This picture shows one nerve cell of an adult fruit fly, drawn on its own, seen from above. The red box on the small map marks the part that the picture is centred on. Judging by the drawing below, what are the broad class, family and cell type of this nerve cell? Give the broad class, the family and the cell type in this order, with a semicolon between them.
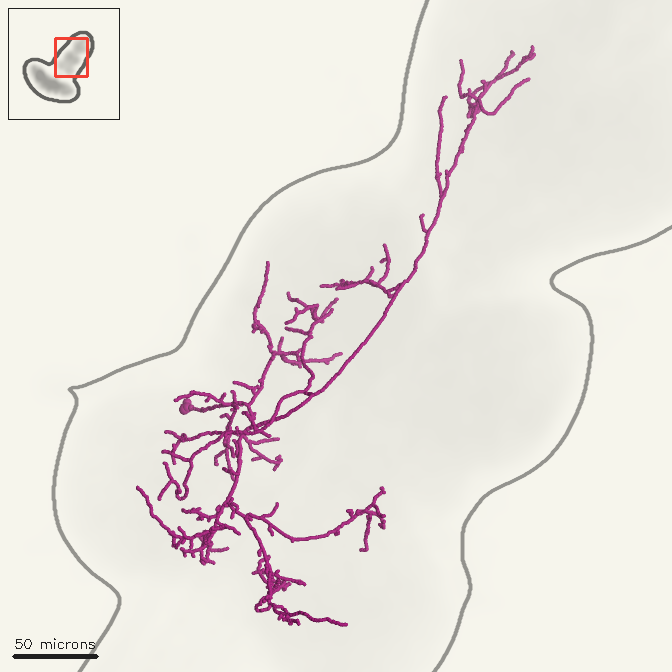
nerve-cord intrinsic neuron; hemilineage 12A; IN12A019_b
